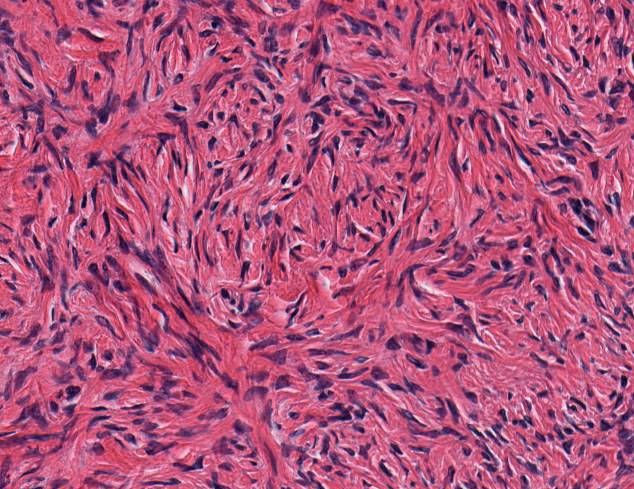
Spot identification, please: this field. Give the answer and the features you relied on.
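What you have here is ovarian cortex. Look how spindle cells fill the whole field in short, interlacing bundles that swirl into whorls.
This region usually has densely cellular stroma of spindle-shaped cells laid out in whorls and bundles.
Their nuclei are slender, elongated and dark, with tapered or wavy ends, and the scant pale pink cytoplasm fades into the surrounding fibres without clear borders.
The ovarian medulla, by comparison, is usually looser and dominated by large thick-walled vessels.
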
